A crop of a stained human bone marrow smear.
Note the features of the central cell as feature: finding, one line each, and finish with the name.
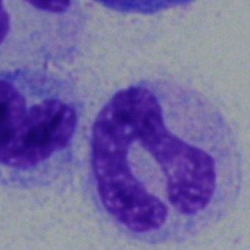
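Nucleus: single curved band, bent into a horseshoe
Band ends: pointing downward
Cytoplasm: pale lilac-pink
Granules: fine and faint, in the cytoplasm
Name: band neutrophil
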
